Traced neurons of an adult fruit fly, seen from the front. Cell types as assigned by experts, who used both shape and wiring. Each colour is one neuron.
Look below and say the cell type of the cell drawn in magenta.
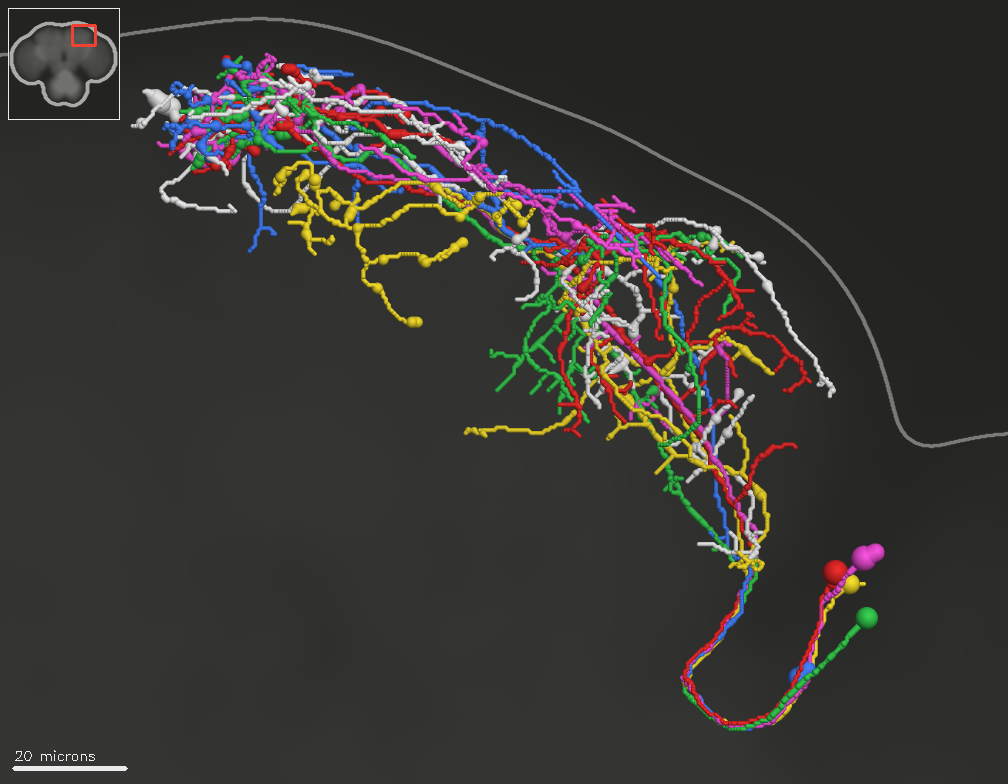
CB4087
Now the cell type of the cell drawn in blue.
CB4088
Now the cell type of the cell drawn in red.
CB2467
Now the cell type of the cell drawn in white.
LHPD4e1_b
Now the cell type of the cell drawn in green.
CB1595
